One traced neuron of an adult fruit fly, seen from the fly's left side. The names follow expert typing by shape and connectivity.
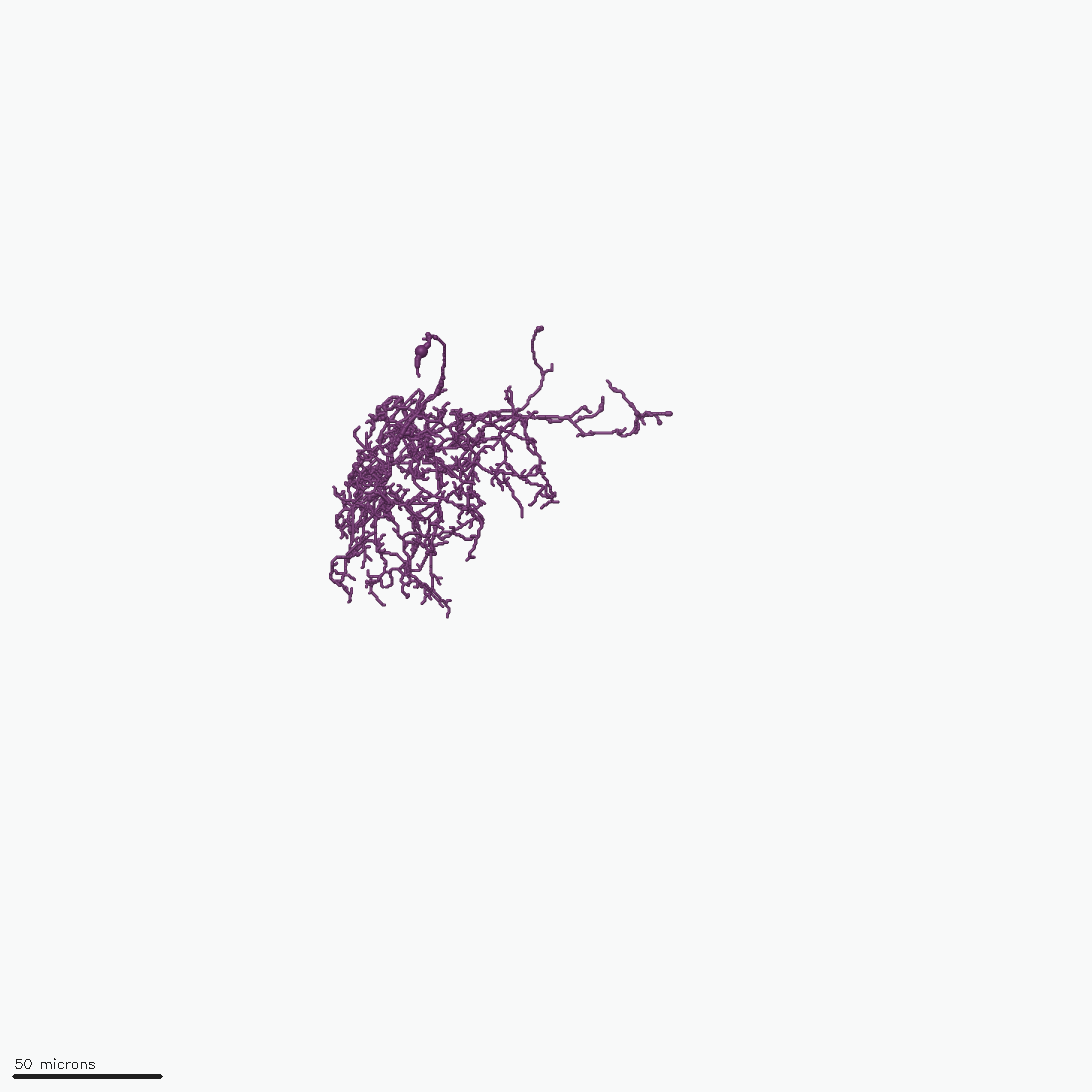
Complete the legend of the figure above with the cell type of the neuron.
AVLP390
